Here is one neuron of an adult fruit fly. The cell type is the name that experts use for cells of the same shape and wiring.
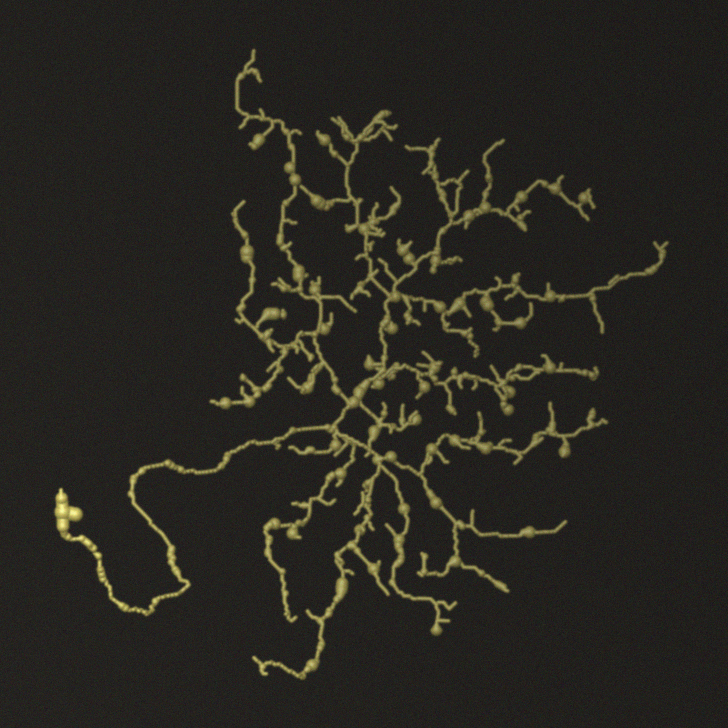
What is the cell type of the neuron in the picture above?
Cm11b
